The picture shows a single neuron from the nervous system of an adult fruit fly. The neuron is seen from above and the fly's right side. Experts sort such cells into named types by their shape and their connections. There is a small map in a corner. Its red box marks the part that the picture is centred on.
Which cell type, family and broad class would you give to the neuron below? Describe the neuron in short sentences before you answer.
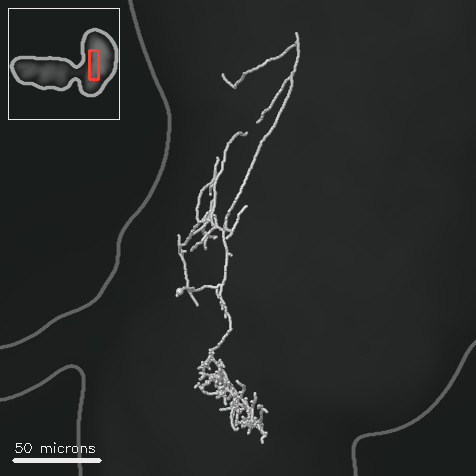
It is in the brain and does not reach the nerve cord. Its cell body lies in the middle of the picture. From top to bottom in the picture it spans about 250 microns. Its cell type is LC36. Its family is hemilineage VPNp&v1_posterior. This is a visual projection neuron.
